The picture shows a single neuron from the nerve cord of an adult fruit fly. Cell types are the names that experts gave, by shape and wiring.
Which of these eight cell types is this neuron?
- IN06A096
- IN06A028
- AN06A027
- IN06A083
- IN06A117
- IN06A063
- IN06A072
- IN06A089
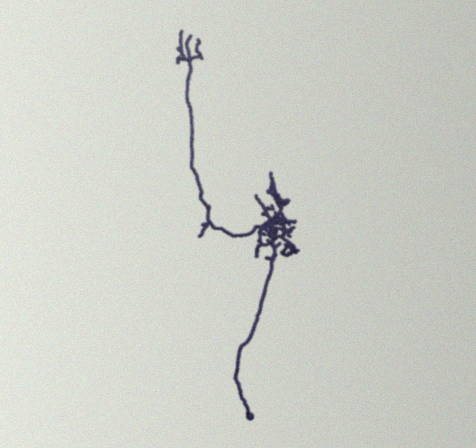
IN06A083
